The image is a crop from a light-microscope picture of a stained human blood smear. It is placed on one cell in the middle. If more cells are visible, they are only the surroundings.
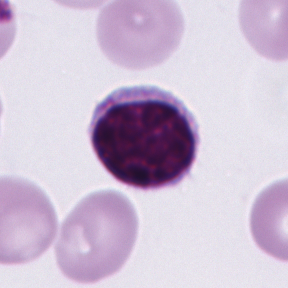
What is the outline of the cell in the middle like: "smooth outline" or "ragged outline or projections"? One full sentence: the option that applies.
In outline, this cell is smooth rather than rough.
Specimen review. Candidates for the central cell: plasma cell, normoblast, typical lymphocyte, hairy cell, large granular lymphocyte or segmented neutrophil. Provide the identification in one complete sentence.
This crop is built around a large granular lymphocyte at its centre.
